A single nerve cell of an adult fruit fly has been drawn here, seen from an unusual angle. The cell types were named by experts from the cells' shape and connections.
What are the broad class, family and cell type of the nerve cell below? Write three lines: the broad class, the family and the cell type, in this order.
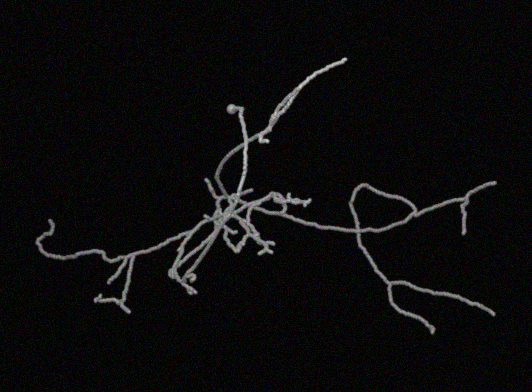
nerve-cord intrinsic neuron
hemilineage 18B
IN18B055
